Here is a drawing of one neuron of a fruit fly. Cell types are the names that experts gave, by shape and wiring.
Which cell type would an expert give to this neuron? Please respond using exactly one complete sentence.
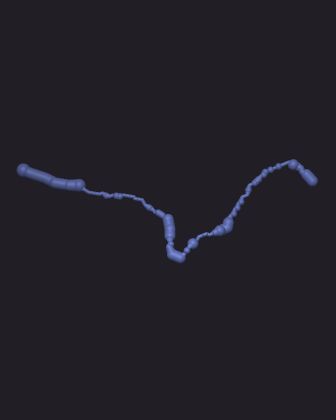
As for cell type, this neuron is R7y.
